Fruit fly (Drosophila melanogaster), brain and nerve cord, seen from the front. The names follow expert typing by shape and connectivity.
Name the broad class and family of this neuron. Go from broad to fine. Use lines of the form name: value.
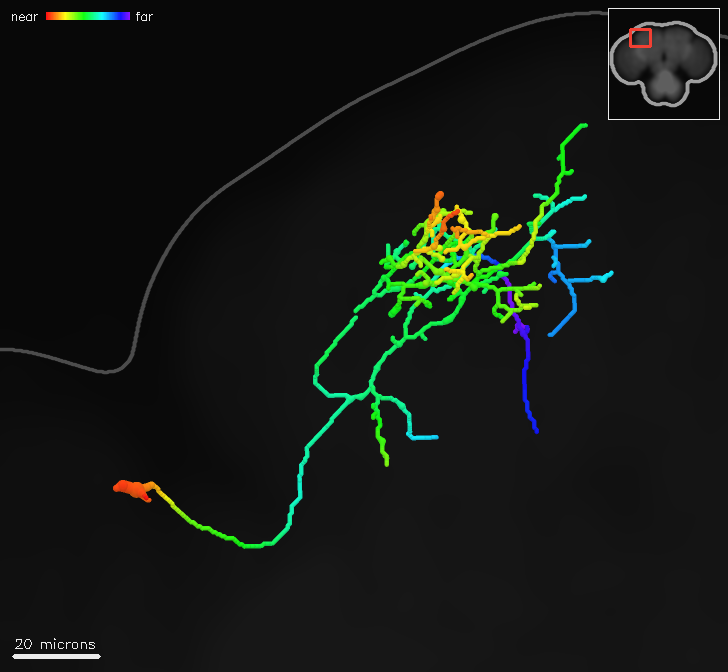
broad class: central-brain intrinsic neuron
family: hemilineage LHa2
